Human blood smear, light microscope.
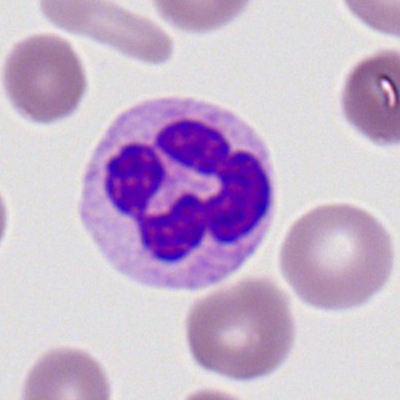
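Segmented neutrophil: the cell in the middle of this stained blood smear. Notice its round shape and smooth edge. Its chromatin is dark purple and coarsely clumped. Now look at how much cytoplasm there is: it is abundant and pale pinkish-lilac, and it holds fine, faint lilac granules.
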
